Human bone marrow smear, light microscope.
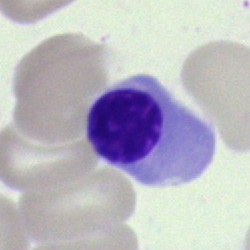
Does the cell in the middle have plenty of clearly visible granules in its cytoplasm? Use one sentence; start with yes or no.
No, this cell has a cytoplasm without visible granules.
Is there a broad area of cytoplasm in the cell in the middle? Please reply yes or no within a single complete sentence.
Yes, the cytoplasm forms a broad area around its nucleus.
